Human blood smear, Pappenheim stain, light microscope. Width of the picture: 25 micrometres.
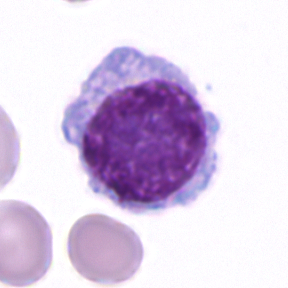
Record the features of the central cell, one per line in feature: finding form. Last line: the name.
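Position of nucleus: off-centre, toward the lower right
Nuclear outline: round, about 11 micrometres across
Cytoplasmic colour and extent: pale greyish blue, widest band above and to the left of the nucleus
Cell edge: small rounded blebs of cytoplasm bulging outward
Identification: plasma cell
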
